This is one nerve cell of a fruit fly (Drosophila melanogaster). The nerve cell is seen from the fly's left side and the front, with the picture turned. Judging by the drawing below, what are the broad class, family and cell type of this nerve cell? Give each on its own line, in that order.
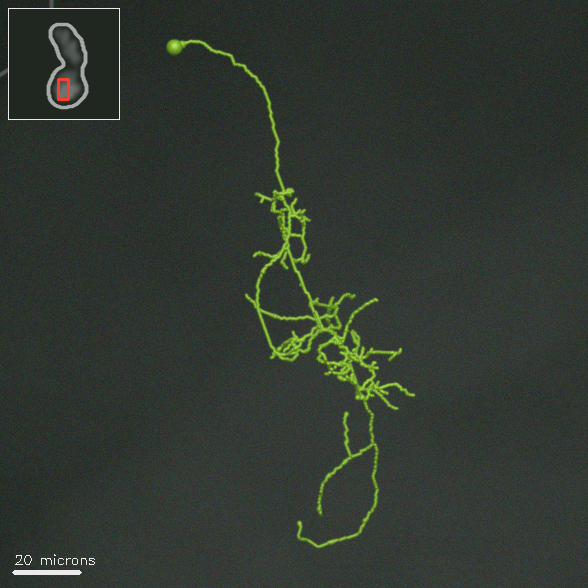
central-brain intrinsic neuron
hemilineage DL1_ventral
CL275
